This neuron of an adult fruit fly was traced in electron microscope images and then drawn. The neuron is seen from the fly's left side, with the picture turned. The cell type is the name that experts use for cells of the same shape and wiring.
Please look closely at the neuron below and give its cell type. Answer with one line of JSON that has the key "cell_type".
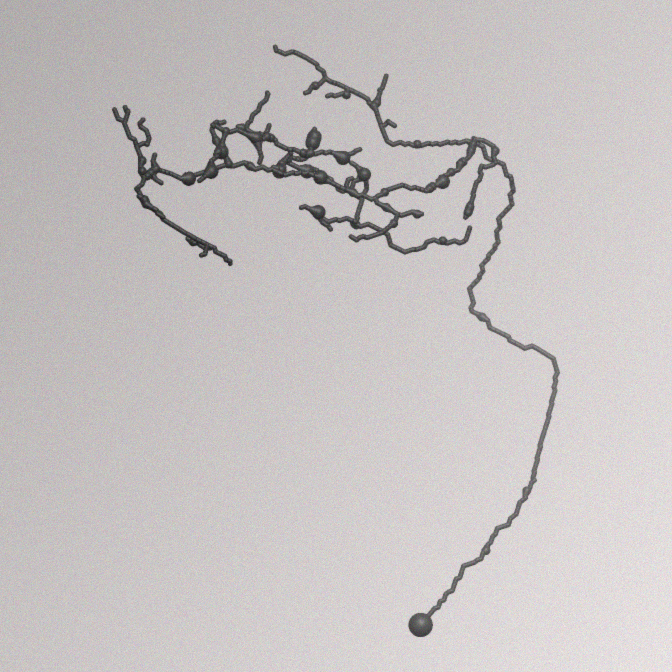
{"cell_type": "Cm18"}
